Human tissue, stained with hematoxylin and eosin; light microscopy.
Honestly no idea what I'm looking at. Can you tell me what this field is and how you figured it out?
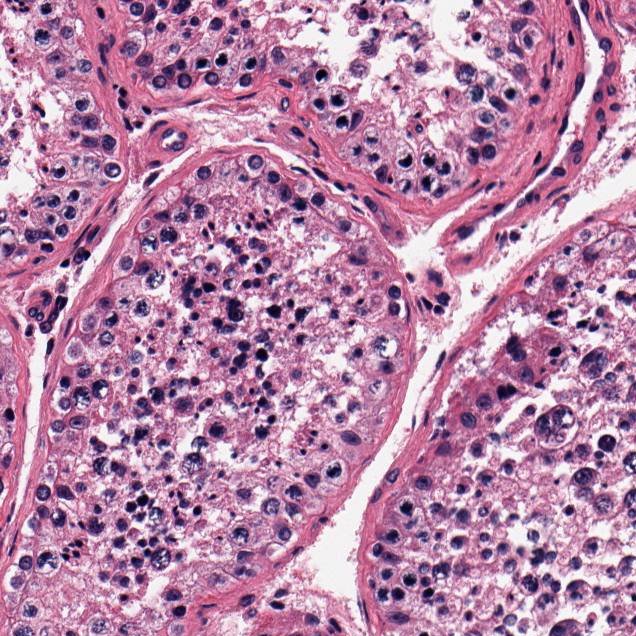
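Seminiferous tubule, cut across as several rounded to oval profiles, the largest at centre and left. Each has a thin pink fibrous boundary whose flattened nuclei run parallel to its edge. Many layers of rounded cells fill them, not one lining row.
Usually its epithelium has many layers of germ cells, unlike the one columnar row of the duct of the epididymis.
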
